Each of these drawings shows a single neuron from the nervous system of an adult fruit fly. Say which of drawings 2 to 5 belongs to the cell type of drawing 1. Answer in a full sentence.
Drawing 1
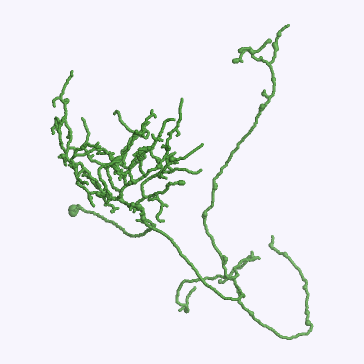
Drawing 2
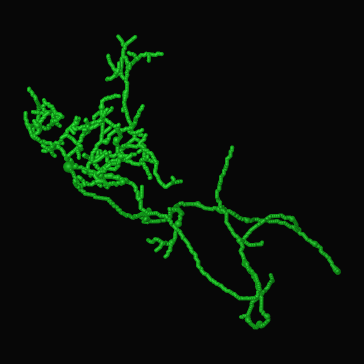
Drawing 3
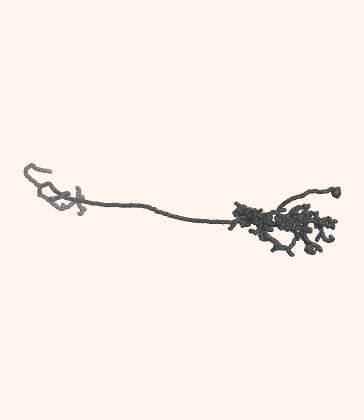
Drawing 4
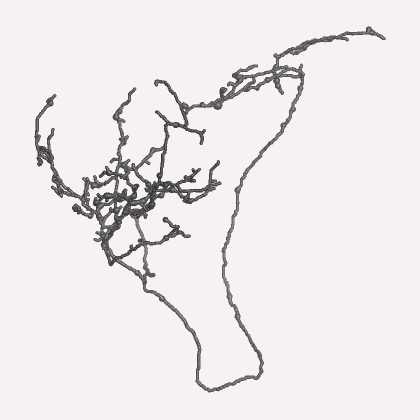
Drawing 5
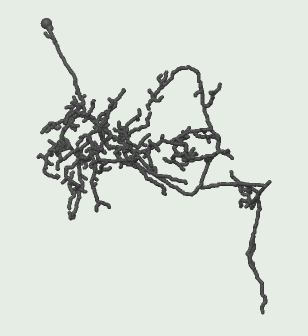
Drawing 2 shows a neuron of the same cell type.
